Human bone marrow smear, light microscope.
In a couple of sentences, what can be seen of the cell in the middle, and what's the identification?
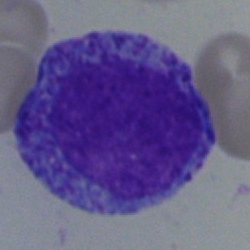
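Chromatin in this cell is fine and evenly spread, with no coarse clumps. The outline is roughly round, its edge slightly uneven and knobbly. Deep blue cytoplasm surrounds the nucleus, and its rim appears mottled by small paler patches among the blue. The cell is a promyelocyte.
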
